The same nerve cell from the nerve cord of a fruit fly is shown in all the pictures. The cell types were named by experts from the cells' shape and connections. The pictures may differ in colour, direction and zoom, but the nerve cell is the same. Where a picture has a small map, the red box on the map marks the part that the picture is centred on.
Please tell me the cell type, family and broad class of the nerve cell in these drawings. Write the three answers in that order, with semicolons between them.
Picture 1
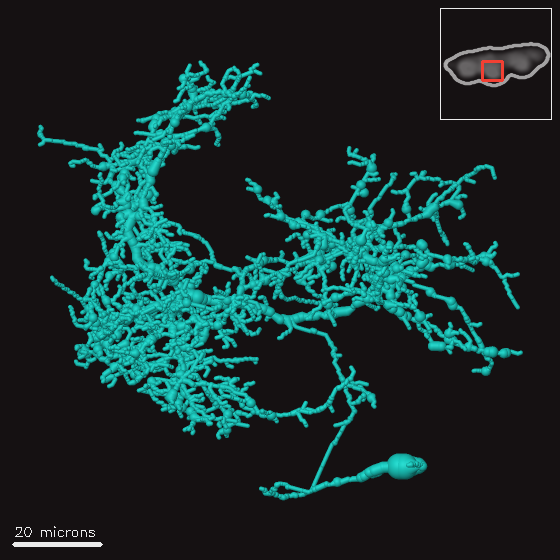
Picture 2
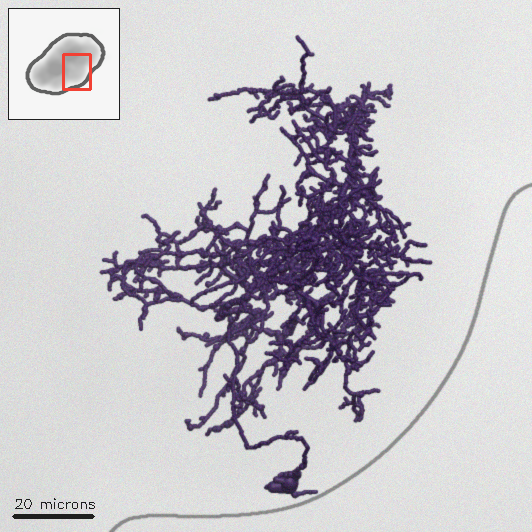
IN13A019; hemilineage 13A; nerve-cord intrinsic neuron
